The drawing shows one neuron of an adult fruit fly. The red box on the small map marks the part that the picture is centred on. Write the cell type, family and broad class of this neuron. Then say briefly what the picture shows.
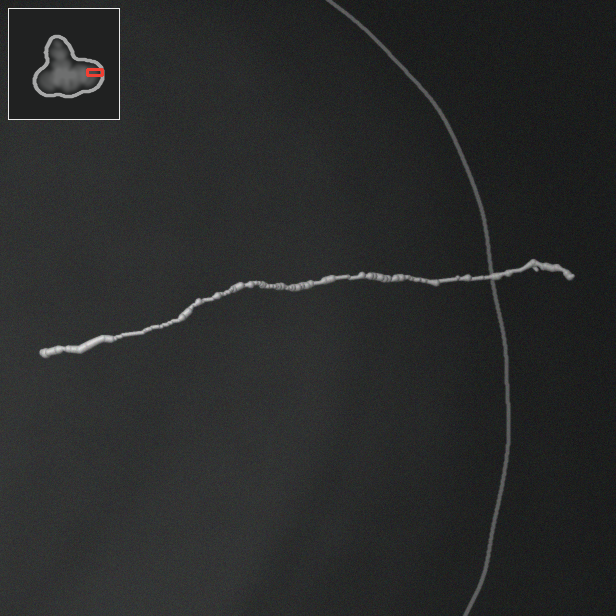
Its cell type is R8y. Its family is called class visual. It is a photoreceptor or other optic-lobe sensory neuron. There are a dozen or fewer branch ends. In this view it is more than twice as wide as it is tall.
